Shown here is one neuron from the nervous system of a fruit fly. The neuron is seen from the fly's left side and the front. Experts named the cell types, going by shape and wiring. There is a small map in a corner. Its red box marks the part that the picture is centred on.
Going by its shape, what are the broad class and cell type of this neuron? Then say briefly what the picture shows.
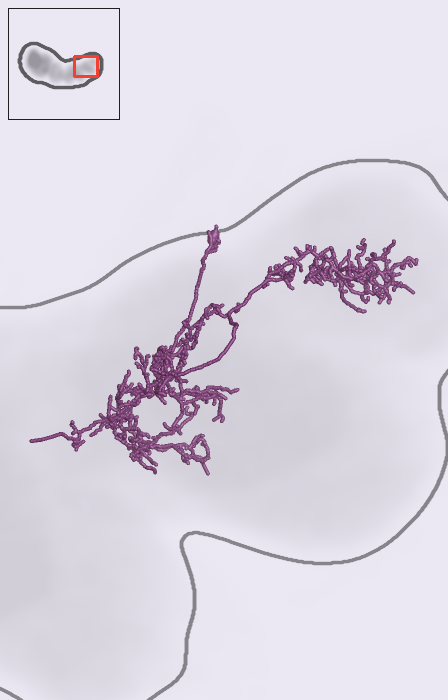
It is a nerve-cord intrinsic neuron. The cell type is INXXX220. The picture shows dozens of branch ends. In this view it is wider than it is tall.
